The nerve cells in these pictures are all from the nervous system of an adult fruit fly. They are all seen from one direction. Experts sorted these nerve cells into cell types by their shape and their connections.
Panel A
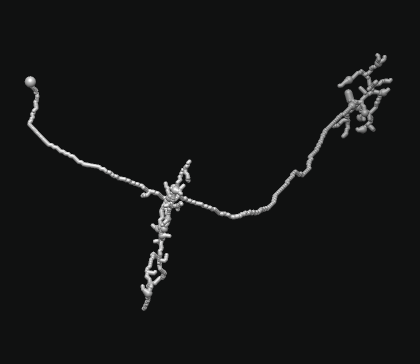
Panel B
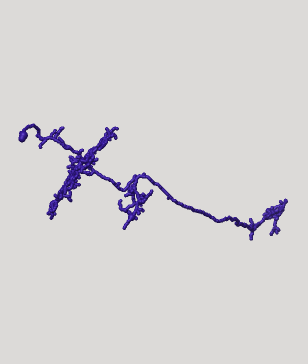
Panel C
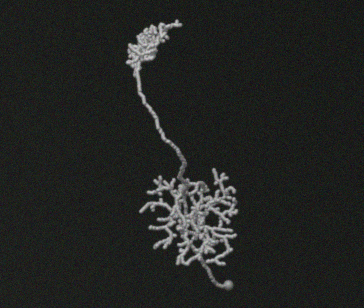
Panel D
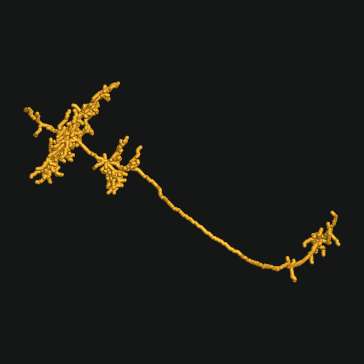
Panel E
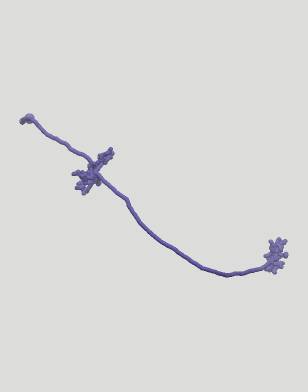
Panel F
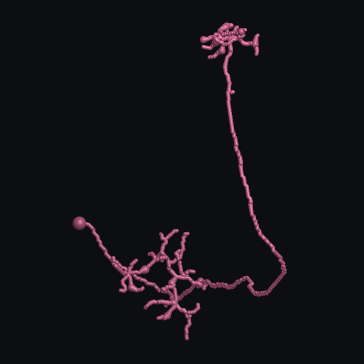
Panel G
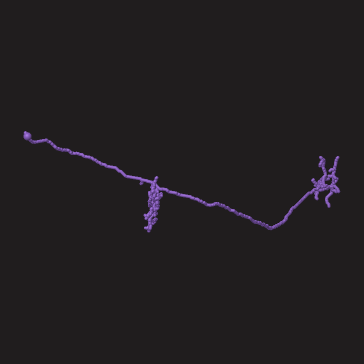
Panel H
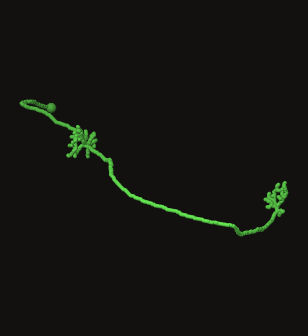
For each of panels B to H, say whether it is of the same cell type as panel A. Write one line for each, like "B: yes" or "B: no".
B: no
C: no
D: no
E: yes
F: yes
G: yes
H: yes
